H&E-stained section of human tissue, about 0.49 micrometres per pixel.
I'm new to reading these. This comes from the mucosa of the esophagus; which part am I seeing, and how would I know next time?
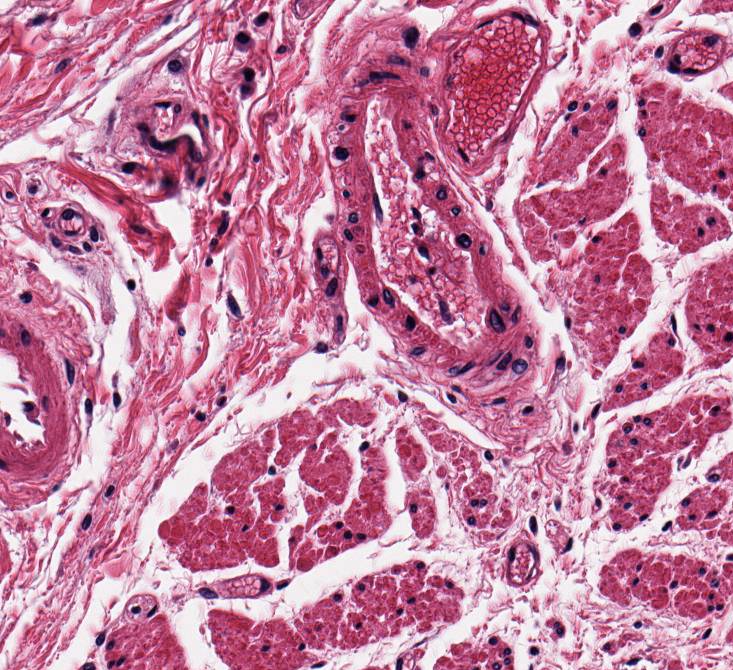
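Smooth muscle fills the right side and lower part of the field. Its compact red-pink bundles are cut mostly in cross-section and broken into many irregular fascicles.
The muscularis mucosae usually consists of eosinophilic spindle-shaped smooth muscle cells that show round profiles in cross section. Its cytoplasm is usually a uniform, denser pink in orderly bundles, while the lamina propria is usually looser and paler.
Looser fibrous tissue occupies the upper left, and small dark round nuclei lie singly within the fascicles. A vessel at upper centre-right is tightly packed with red blood cells.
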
